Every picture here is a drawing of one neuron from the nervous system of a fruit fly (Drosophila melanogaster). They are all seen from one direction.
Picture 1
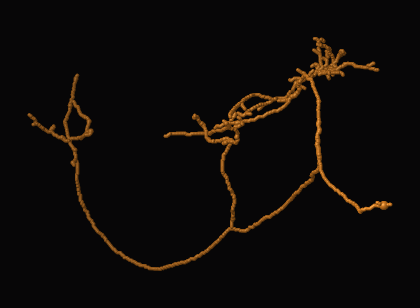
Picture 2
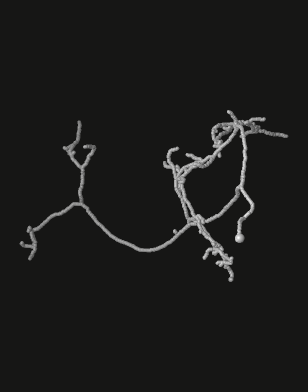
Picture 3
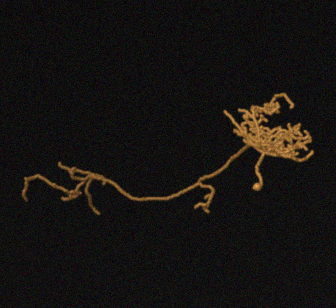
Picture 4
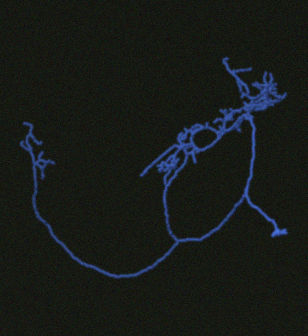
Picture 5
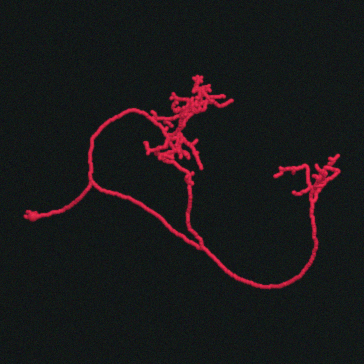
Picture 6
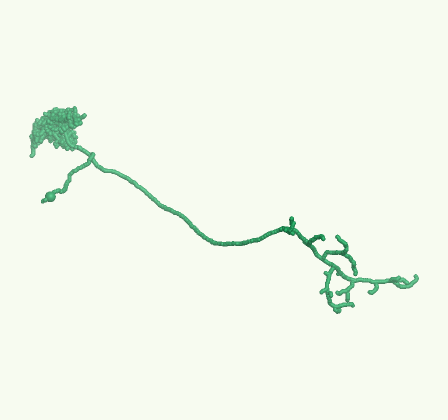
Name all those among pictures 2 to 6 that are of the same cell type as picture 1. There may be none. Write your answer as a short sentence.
Picture 4 and picture 5 are of the same cell type.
